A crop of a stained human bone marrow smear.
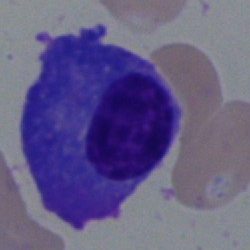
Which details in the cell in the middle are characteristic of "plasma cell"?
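In this plasma cell, the nucleus sits off-centre, toward the right side of the cell.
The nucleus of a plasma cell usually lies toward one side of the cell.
That off-centre position is therefore the feature here that goes with the name. The outline is irregular, with small knob-like projections along its top edge. The cytoplasm is abundant, taking up more of the cell than the nucleus does, and it stains a deep blue.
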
